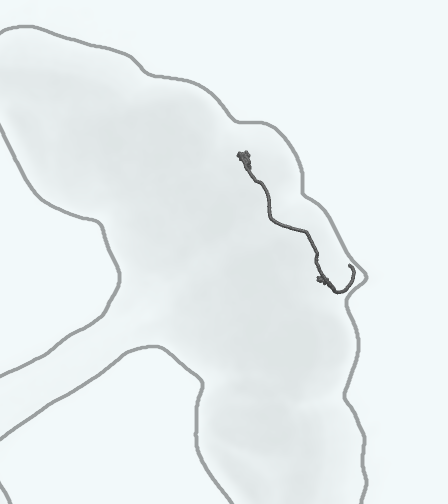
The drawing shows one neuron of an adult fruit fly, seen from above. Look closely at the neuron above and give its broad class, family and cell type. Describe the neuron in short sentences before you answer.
It lies in the brain. No cell body is drawn. It is a sensory neuron entering the brain. The name of its family is class olfactory. The cell type is ORN_DL2v.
